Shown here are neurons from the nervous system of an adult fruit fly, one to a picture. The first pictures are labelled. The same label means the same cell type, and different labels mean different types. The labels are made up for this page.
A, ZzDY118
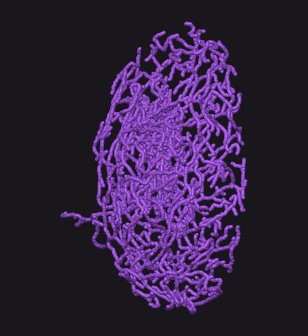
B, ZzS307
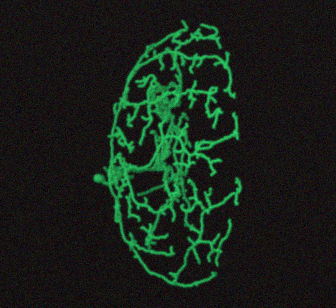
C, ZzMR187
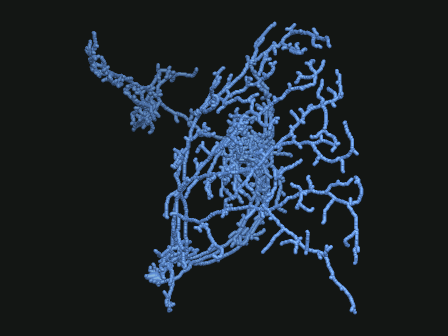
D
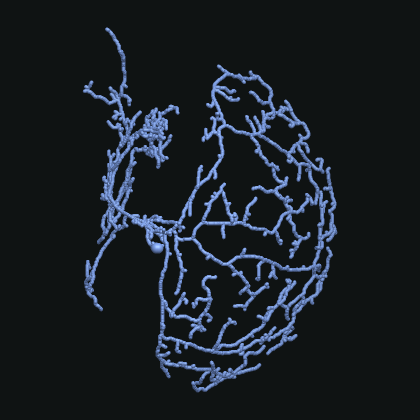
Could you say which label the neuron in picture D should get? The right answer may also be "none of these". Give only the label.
ZzS307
